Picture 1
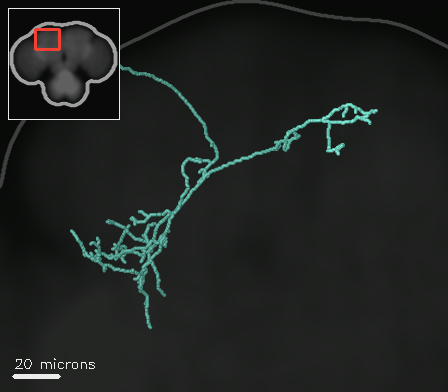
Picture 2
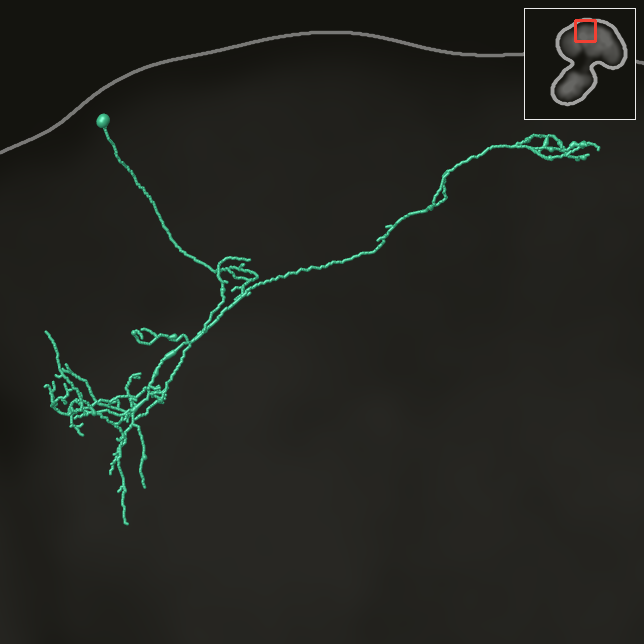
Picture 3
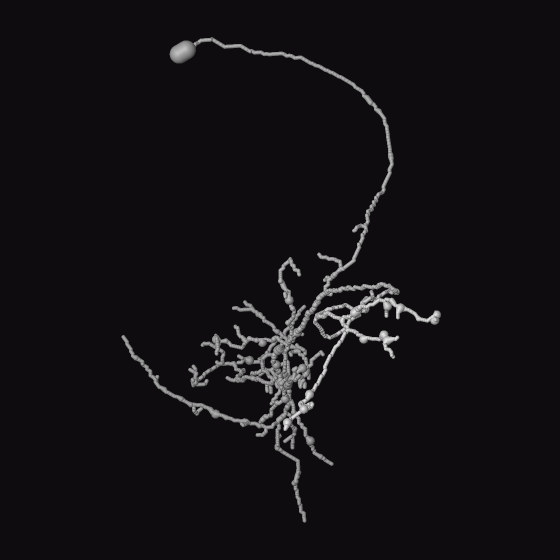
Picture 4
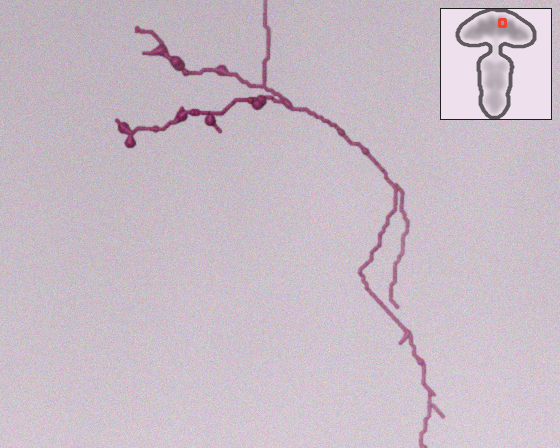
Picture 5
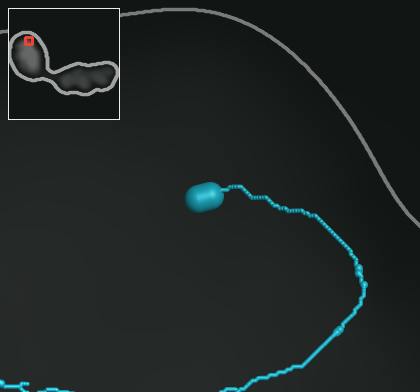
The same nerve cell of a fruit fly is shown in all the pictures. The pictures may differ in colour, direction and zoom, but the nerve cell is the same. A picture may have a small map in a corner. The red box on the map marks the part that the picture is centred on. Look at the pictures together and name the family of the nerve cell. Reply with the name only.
hemilineage SLPad1_posterior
